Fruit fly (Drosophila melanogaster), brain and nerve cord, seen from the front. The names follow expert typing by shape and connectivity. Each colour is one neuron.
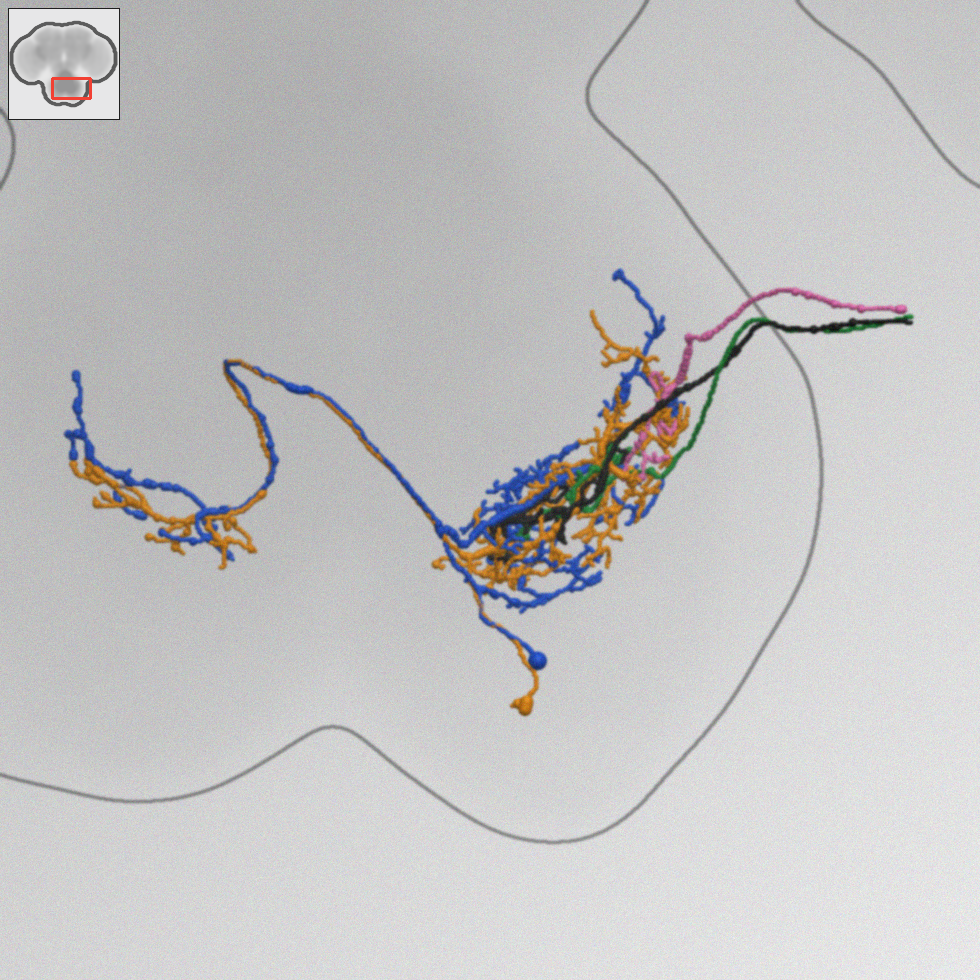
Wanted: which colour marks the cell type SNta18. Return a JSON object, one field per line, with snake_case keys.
{
 "colour": "green"
}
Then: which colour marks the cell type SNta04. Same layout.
{
 "colour": "pink"
}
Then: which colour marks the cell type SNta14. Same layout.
{
 "colour": "black"
}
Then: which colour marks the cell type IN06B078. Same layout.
{
 "colour": "blue"
}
